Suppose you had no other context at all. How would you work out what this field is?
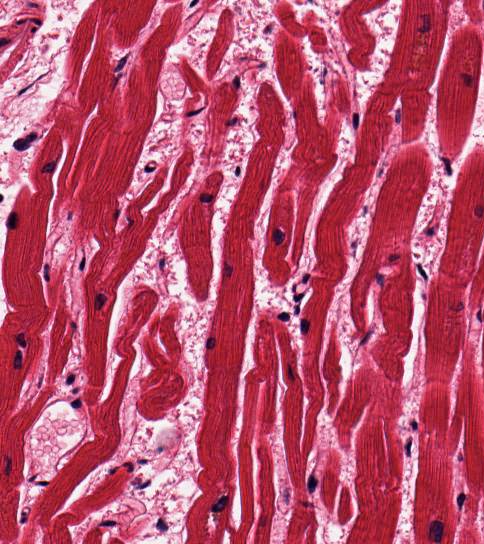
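Myocardium. Muscle fibres show fine striations along their length; their cytoplasm stains deep red with eosin.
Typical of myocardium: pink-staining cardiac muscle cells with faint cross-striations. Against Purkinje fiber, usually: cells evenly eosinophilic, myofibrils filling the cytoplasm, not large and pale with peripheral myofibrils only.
Fibres separated by wide pale spaces holding loose, wispy pink material. Small dark elongated nuclei lie singly in those spaces.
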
